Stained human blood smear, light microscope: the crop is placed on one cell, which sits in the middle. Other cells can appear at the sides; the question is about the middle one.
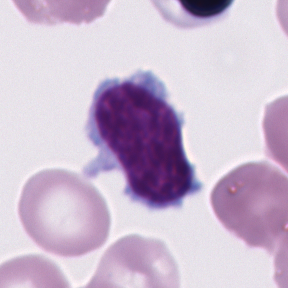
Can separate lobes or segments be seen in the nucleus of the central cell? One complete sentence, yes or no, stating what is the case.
No, its nucleus is undivided, compact and round, oval or kidney-shaped.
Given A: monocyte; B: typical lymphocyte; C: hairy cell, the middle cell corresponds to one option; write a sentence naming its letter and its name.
Option B is to be chosen, as the central cell is a typical lymphocyte.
